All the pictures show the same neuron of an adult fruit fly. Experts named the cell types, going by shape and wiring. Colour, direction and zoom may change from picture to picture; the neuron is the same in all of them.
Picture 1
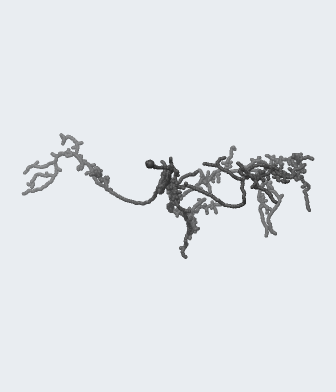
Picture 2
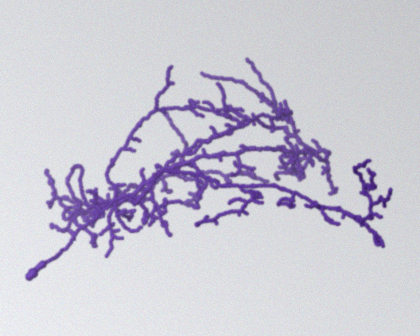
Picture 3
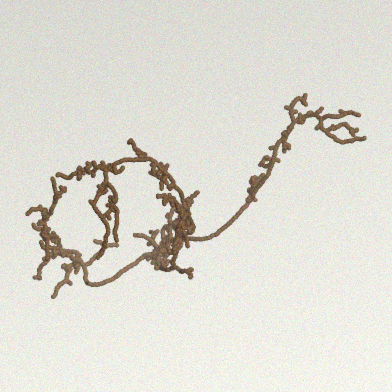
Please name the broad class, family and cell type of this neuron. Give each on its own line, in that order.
nerve-cord intrinsic neuron
hemilineage 03A
IN03A035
